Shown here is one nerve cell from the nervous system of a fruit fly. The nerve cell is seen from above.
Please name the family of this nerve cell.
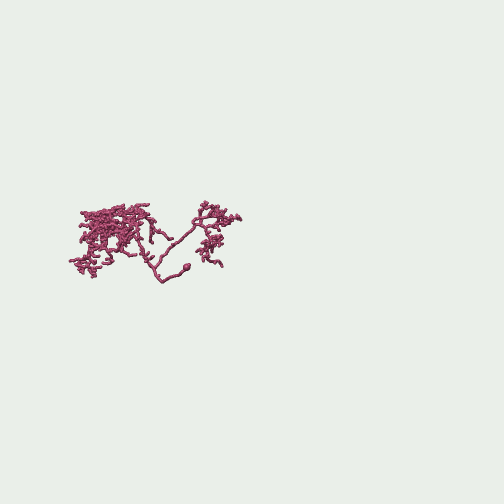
hemilineage SMPpd1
